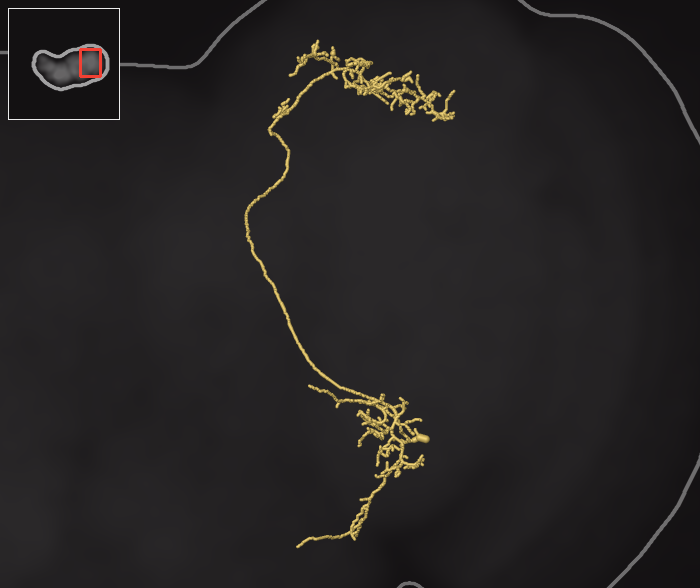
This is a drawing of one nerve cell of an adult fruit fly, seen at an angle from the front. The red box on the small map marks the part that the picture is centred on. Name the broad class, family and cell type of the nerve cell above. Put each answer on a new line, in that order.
central-brain intrinsic neuron
hemilineage ALlv1
VP1m+_lvPN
